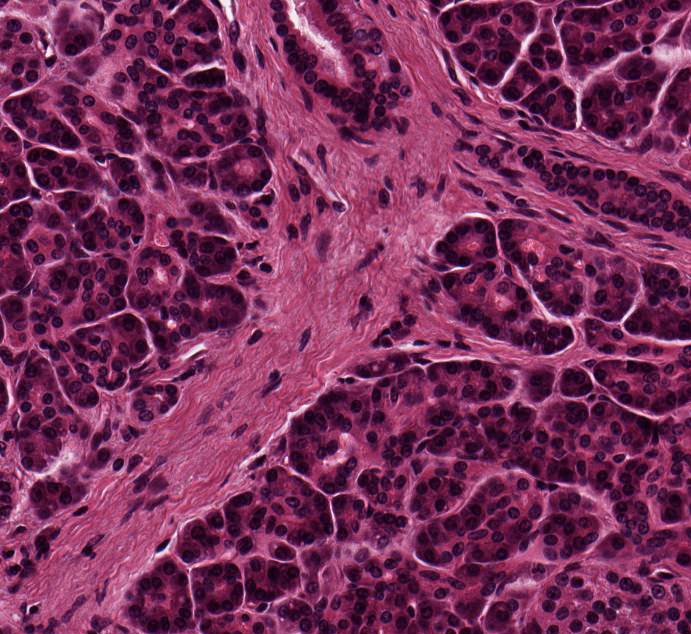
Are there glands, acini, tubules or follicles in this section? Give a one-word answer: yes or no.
Yes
